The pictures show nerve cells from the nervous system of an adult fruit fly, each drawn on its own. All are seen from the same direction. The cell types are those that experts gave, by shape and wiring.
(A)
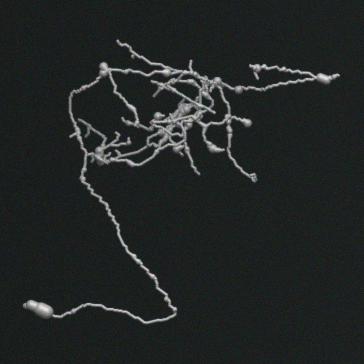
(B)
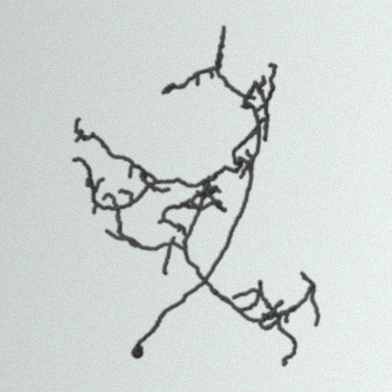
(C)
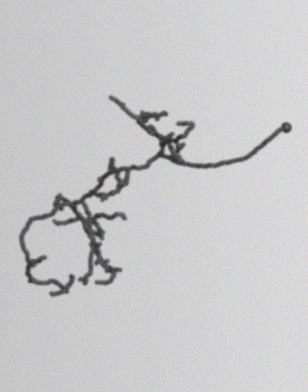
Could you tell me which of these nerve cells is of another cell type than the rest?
Picture A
